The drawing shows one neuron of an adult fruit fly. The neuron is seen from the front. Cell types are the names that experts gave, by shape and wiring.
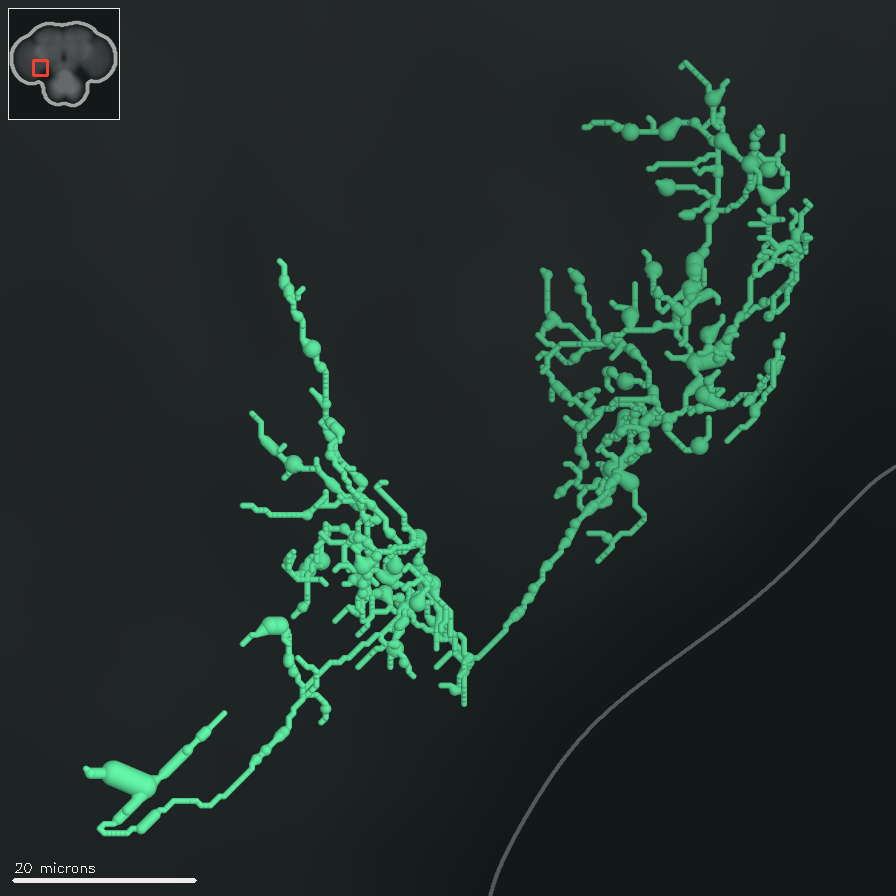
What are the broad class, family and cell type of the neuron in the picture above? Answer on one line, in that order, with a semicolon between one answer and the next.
optic-lobe intrinsic neuron; TmY; TmY15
